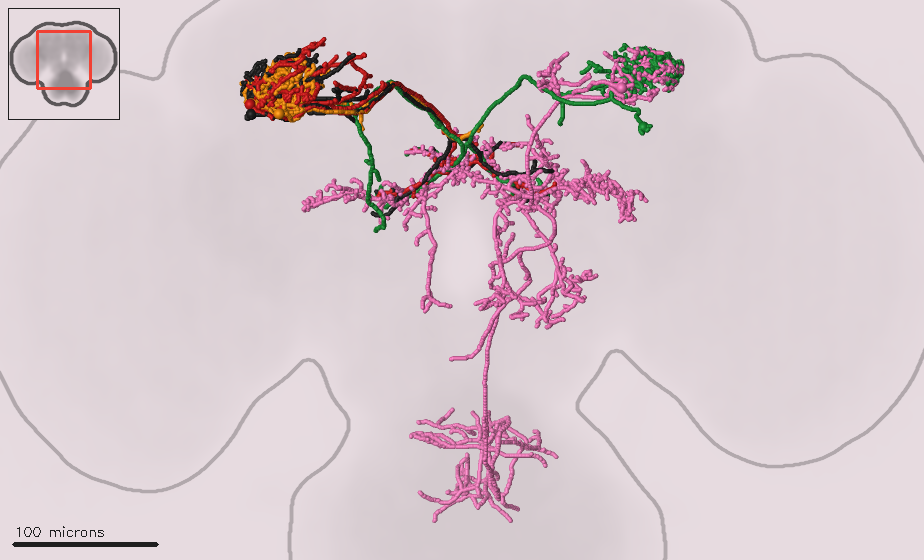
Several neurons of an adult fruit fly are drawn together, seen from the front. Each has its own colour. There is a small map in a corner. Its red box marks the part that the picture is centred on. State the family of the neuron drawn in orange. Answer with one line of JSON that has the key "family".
{"family": "hemilineage AOTUv3_dorsal"}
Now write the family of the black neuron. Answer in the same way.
{"family": "hemilineage AOTUv3_dorsal"}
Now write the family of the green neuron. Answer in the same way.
{"family": "hemilineage AOTUv3_dorsal"}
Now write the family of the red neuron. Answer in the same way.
{"family": "hemilineage AOTUv3_dorsal"}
